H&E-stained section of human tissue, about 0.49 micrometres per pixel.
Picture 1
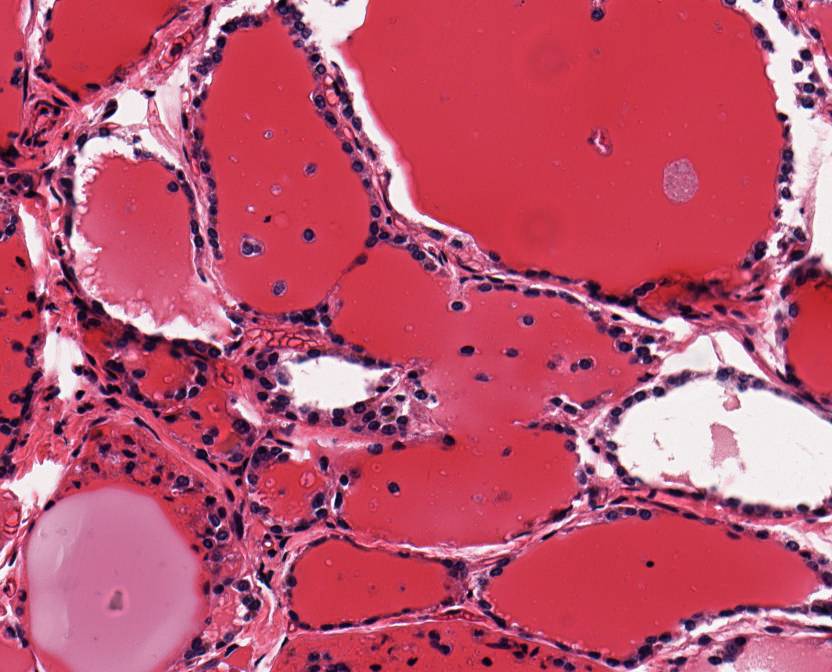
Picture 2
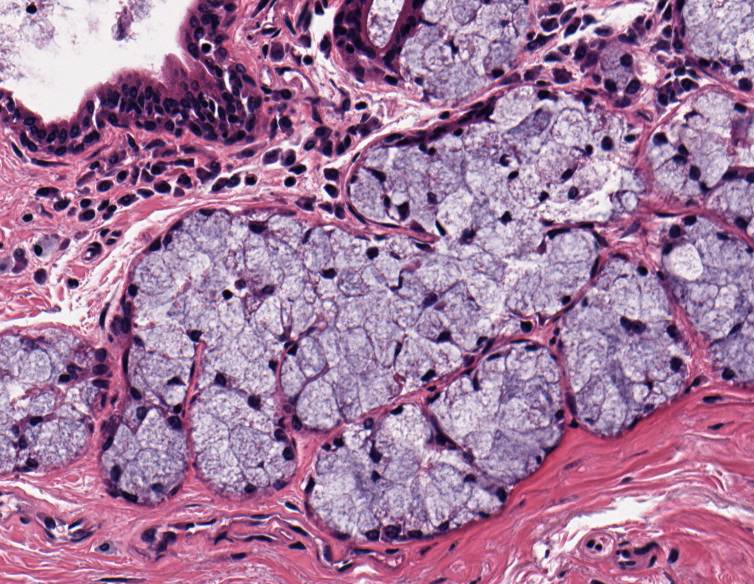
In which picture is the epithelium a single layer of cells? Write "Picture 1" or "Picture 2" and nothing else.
Picture 1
